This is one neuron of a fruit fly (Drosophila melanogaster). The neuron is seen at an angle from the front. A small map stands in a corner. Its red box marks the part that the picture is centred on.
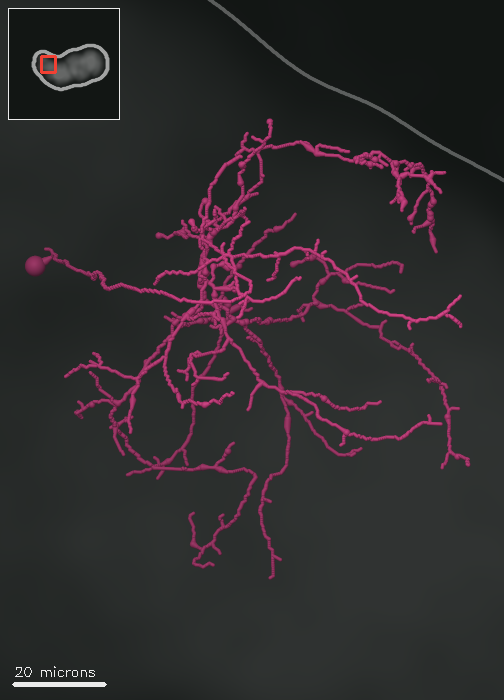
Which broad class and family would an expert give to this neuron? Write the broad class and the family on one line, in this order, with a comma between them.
nerve-cord intrinsic neuron, hemilineage 03A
